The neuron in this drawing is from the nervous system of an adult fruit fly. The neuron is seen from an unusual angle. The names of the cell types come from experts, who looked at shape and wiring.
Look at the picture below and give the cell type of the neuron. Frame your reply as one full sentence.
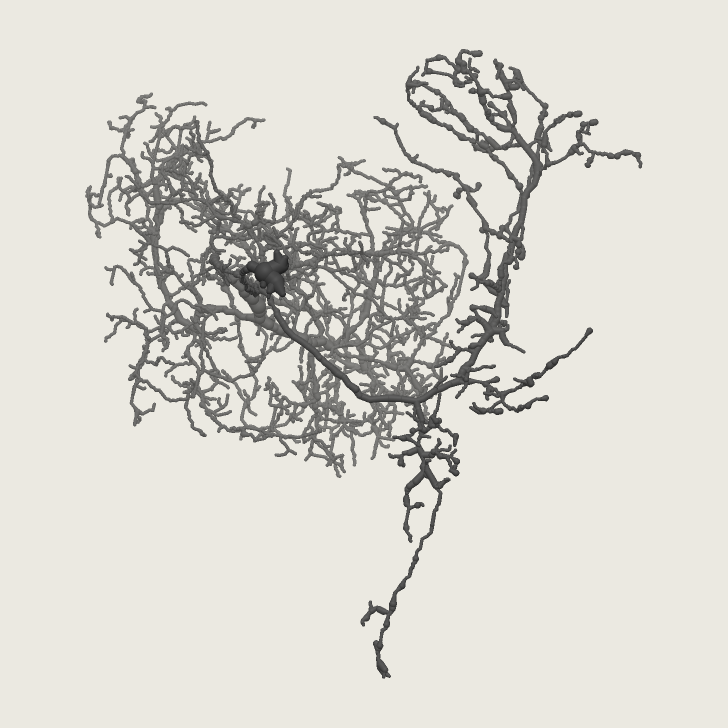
This neuron is classified under the cell type AVLP590.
